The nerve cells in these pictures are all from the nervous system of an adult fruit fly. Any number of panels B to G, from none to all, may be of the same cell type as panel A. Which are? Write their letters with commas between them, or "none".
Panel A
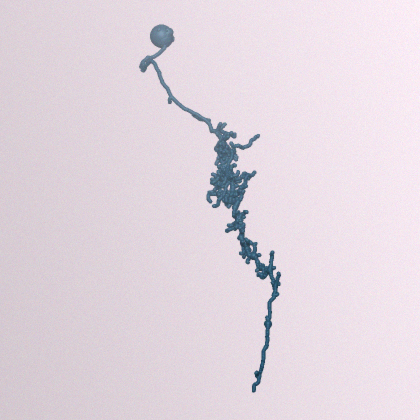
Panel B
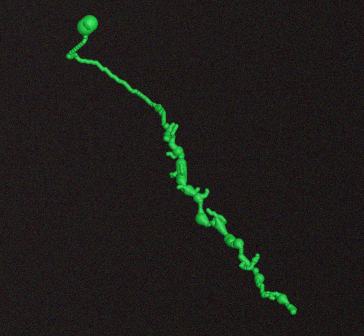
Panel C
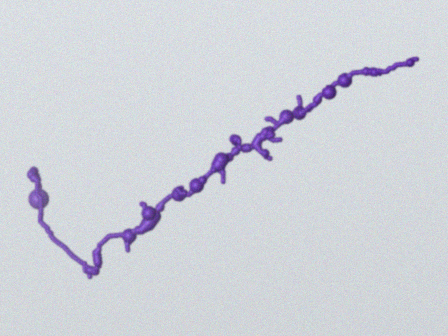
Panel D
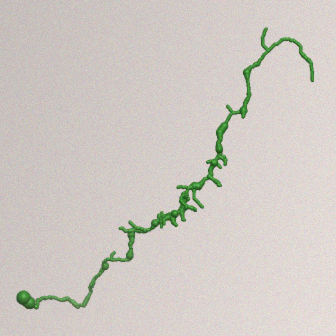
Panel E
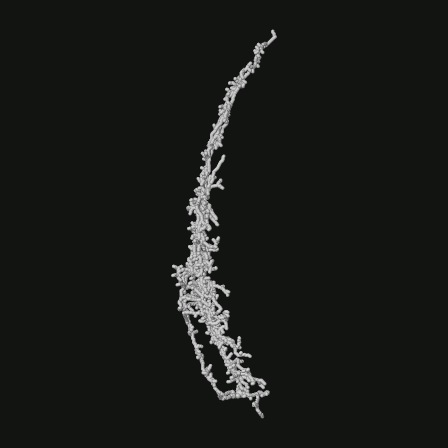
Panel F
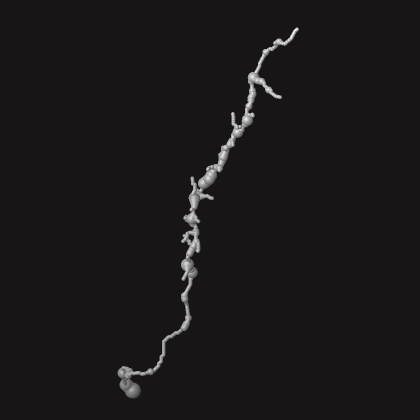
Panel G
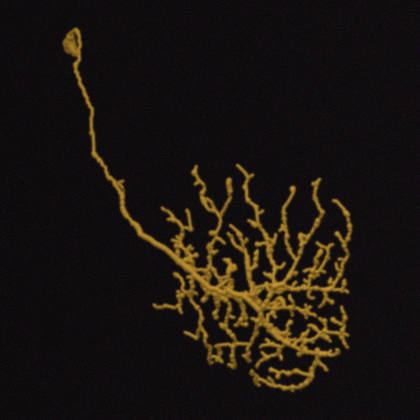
B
